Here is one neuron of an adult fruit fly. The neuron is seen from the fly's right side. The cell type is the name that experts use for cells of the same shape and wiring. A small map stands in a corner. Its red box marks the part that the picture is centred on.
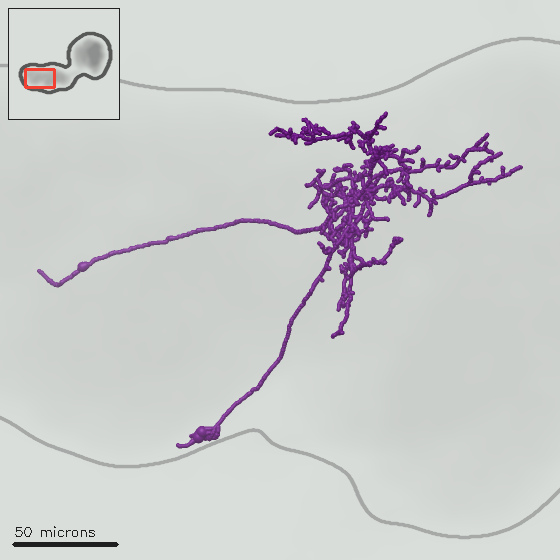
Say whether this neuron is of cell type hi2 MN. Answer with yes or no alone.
yes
